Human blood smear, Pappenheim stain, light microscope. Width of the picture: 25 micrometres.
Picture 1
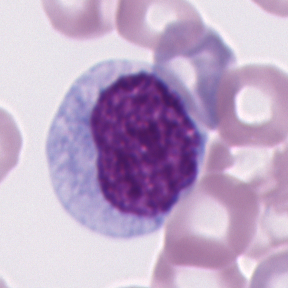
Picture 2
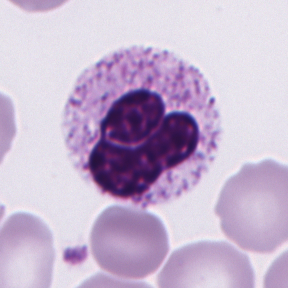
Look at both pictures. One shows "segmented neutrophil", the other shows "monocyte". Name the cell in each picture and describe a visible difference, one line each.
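Picture 1 shows a monocyte: No distinct granules are seen in the cytoplasm.
Picture 2 shows a segmented neutrophil: The granules are scattered throughout the cytoplasm all around the nucleus.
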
